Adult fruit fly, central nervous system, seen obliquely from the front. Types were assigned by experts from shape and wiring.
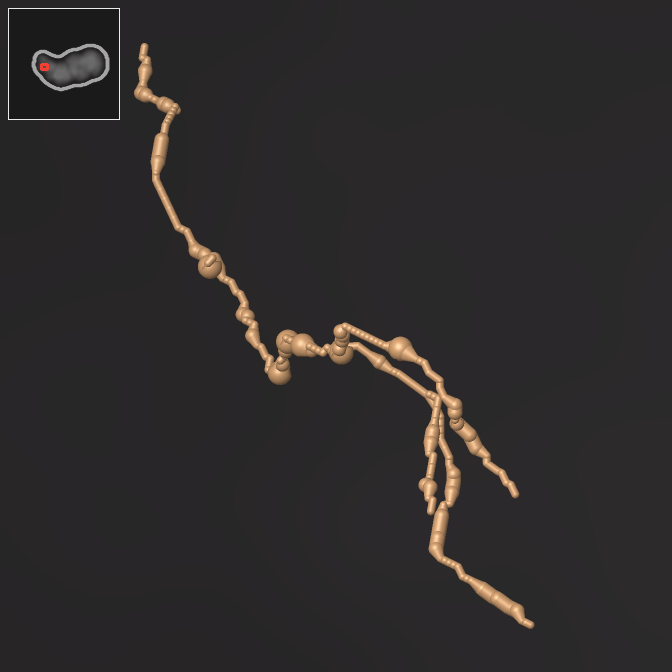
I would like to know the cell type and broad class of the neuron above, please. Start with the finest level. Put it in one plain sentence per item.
The cell type is SNxx33.
The broad class is sensory neuron entering the nerve cord.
